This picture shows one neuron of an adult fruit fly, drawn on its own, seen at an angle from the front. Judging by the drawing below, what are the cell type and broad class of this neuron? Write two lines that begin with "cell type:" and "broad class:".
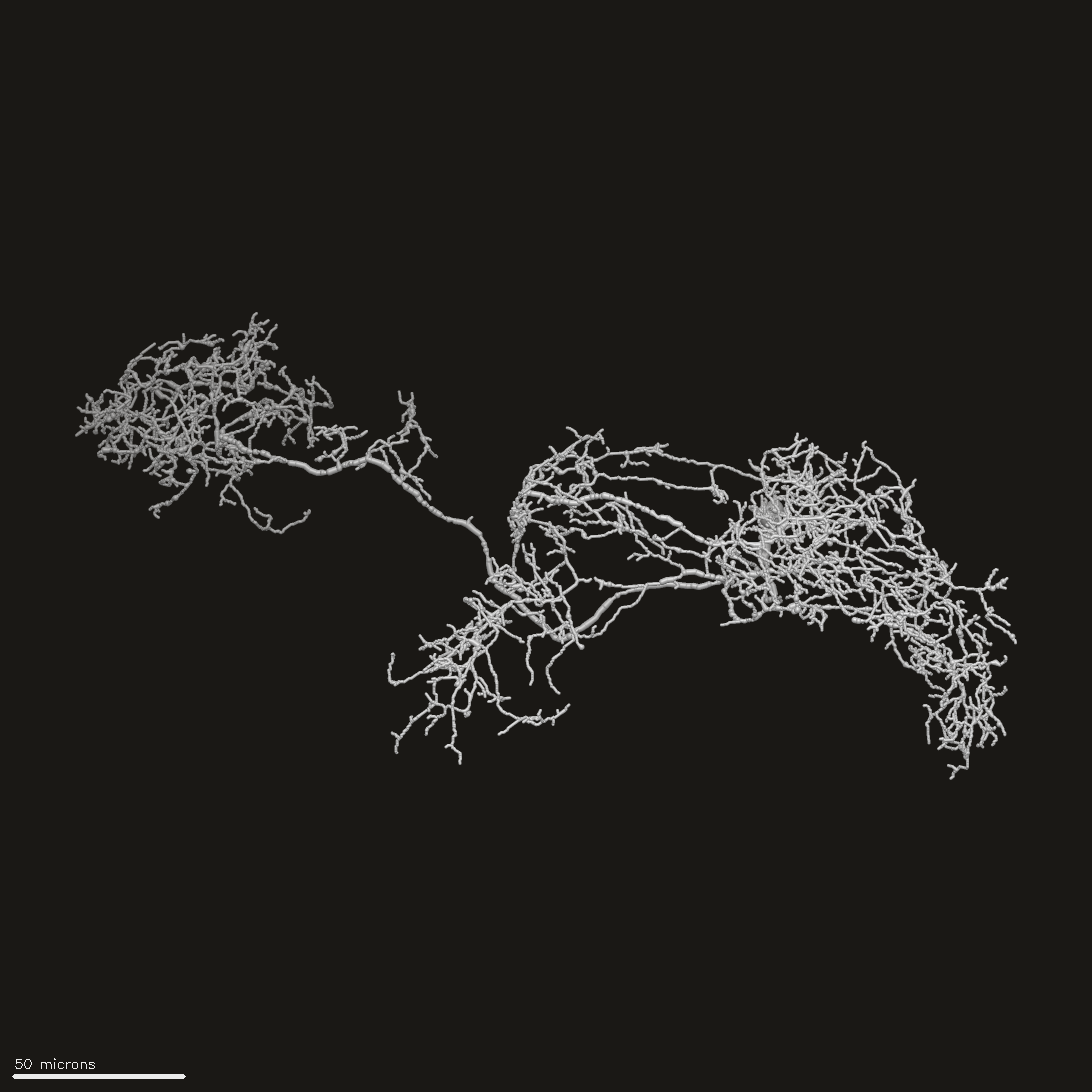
cell type: SMP503
broad class: central-brain intrinsic neuron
